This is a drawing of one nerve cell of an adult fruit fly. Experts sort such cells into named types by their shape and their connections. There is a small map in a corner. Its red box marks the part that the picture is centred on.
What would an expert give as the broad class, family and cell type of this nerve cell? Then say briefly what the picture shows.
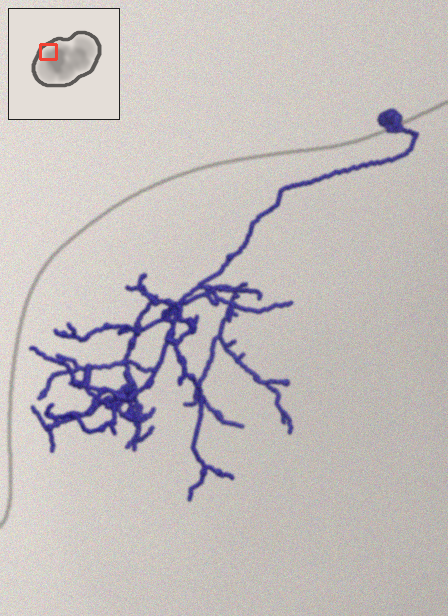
Its broad class is nerve-cord intrinsic neuron. Its family is hemilineage 13B. The cell type is IN13B065. The cell body can be seen at the upper right of the picture. Dozens of branch ends can be seen.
